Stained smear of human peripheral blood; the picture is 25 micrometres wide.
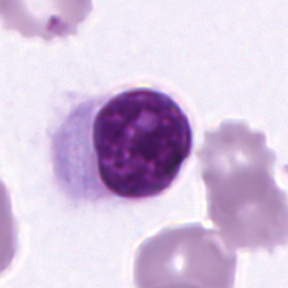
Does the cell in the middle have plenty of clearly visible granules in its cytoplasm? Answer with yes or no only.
No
